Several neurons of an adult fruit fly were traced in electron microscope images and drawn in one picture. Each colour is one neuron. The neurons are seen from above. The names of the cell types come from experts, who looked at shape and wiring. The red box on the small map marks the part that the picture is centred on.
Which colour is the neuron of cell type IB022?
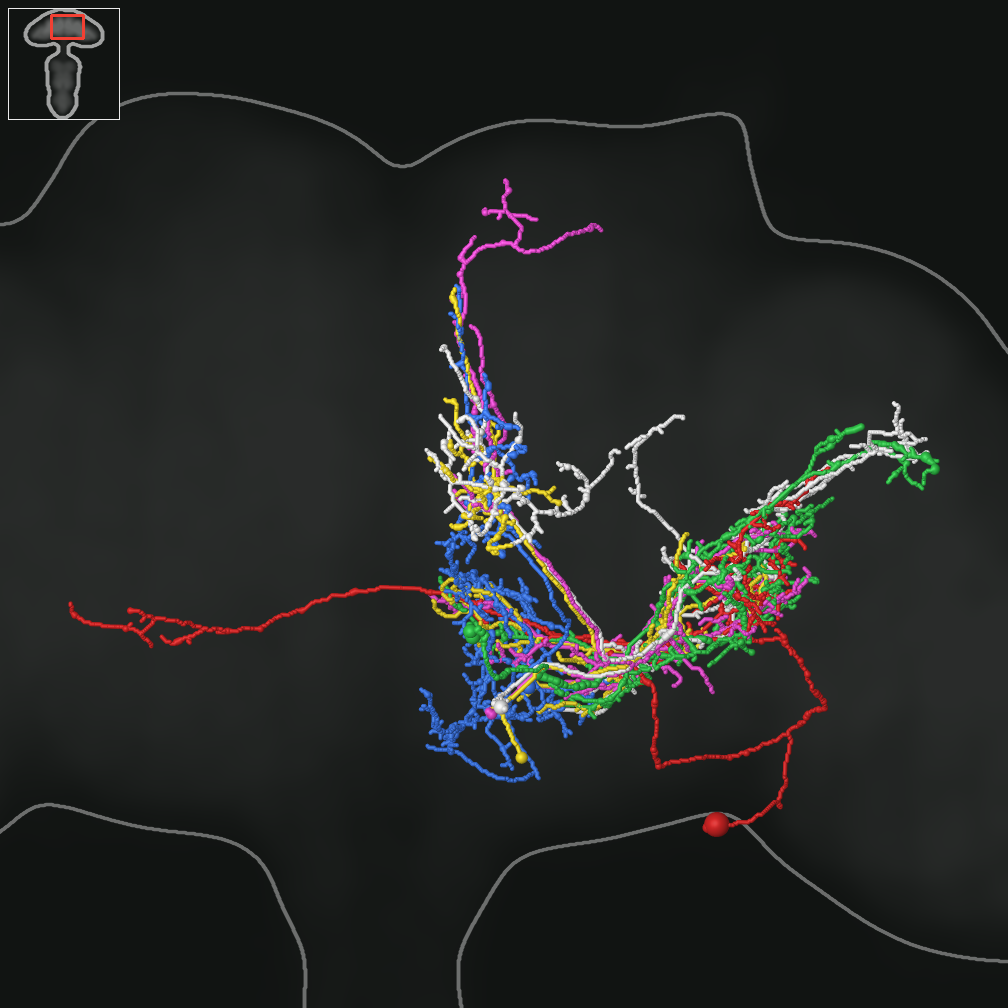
blue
